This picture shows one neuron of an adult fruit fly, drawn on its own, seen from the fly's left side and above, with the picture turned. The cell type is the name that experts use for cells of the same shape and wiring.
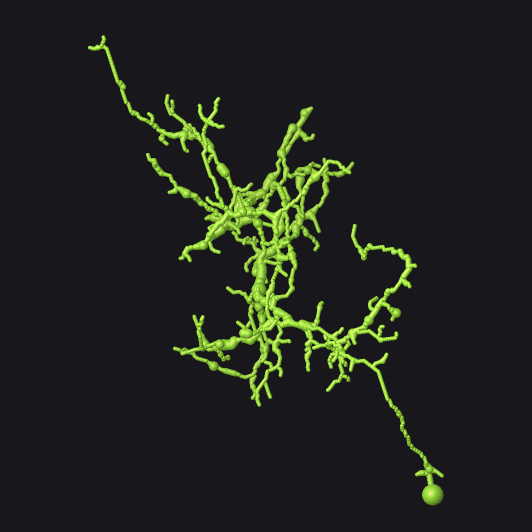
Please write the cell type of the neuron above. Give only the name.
IN20A.22A048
